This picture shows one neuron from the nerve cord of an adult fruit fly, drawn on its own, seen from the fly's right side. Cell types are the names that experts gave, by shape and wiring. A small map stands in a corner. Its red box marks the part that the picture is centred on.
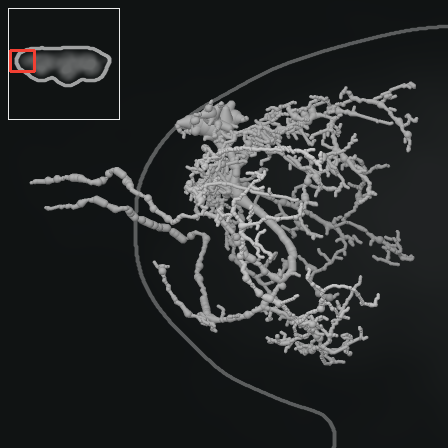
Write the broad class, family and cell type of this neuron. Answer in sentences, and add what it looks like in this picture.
Its broad class is efferent neuron of the nerve cord. Its family is hemilineage 00B. It is of cell type EN00B016. More than a hundred branch ends can be seen. In this view it is wider than it is tall.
